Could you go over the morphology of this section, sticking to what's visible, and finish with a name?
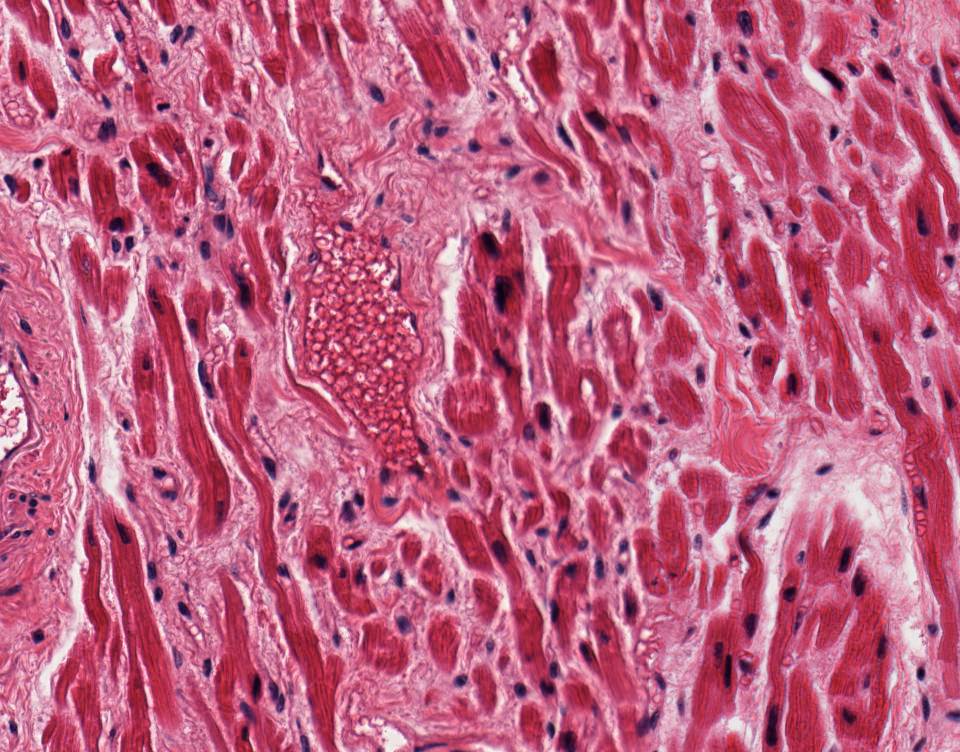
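Branching eosinophilic muscle fibres fill most of the field, cut lengthwise at left and right, crosswise or obliquely centrally. Loose, wavy, pale pink collagenous tissue divides them into small groups. Dark spindle-shaped and oval stromal nuclei lie within it. This is atrial appendage of the heart.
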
